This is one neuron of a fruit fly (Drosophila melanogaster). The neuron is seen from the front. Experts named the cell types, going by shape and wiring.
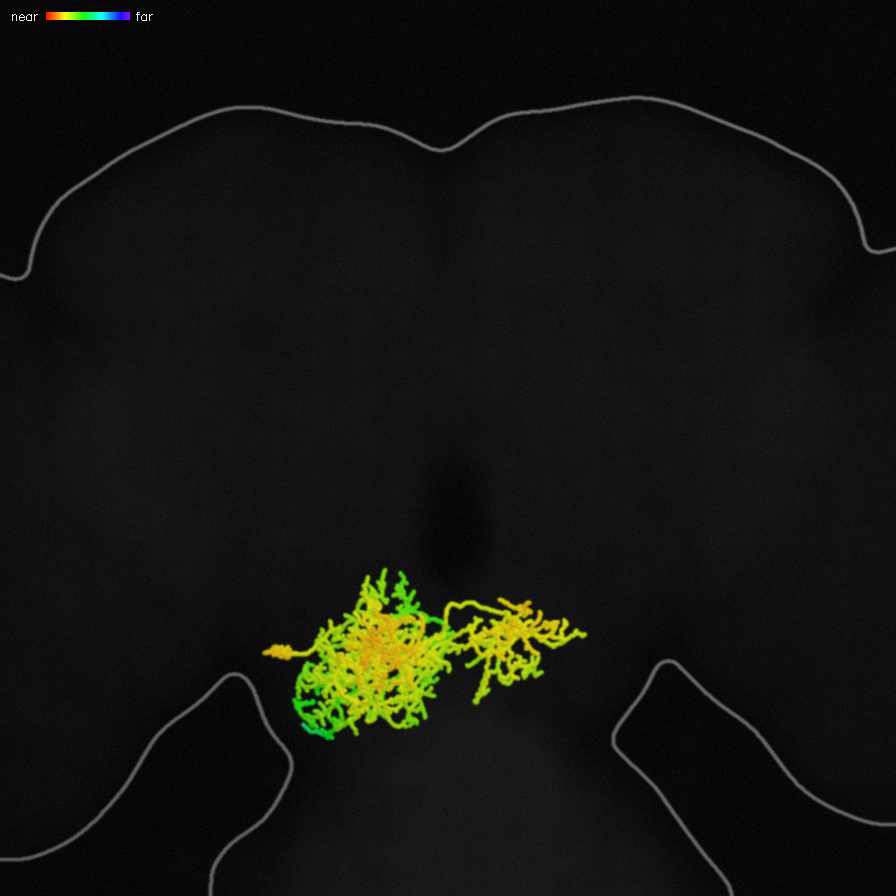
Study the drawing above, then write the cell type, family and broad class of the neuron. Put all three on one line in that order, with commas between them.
GNG033, hemilineage TRdl_b, central-brain intrinsic neuron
